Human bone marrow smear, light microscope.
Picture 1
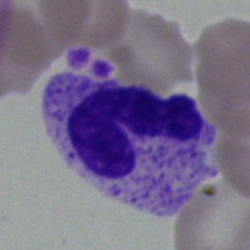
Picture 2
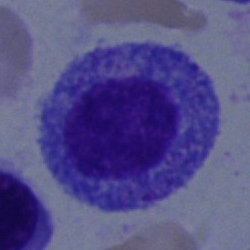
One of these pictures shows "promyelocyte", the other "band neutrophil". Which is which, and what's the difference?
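First point, identity: picture 1 shows a band neutrophil and picture 2 a promyelocyte. Chromatin next: in picture 1 it is dense and stains dark purple throughout.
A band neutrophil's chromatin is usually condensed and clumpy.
Cytoplasm: the band neutrophil has plentiful pale lilac cytoplasm, widest toward the lower right, whereas the promyelocyte has a broad ring of blue cytoplasm surrounding the nucleus on every side. Outline: the promyelocyte is round with a finely ragged edge. Nucleoli and vacuoles: neither picture shows distinct nucleoli in the nucleus or vacuoles in the cytoplasm, so these do not separate the two. Surroundings: two small round purple bodies lie just outside the upper left edge of the band neutrophil, while part of another darkly stained nucleated cell sits at the lower left corner of the promyelocyte's picture, not touching it.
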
